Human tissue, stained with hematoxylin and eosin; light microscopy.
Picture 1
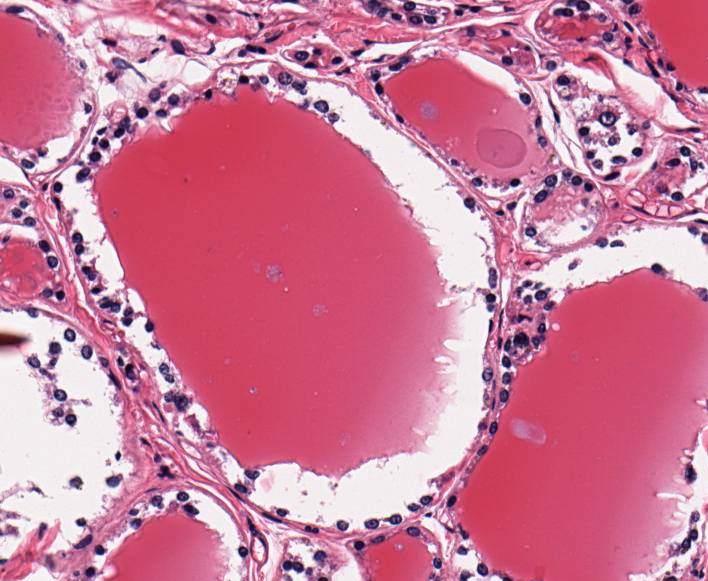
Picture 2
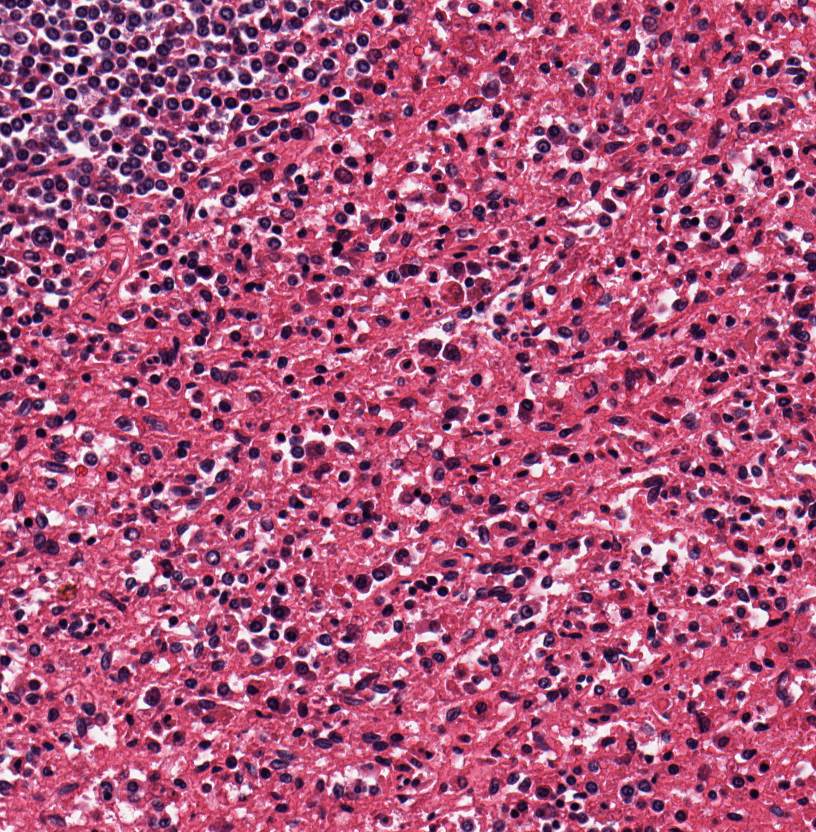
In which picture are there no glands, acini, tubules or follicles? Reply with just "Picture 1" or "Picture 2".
Picture 2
